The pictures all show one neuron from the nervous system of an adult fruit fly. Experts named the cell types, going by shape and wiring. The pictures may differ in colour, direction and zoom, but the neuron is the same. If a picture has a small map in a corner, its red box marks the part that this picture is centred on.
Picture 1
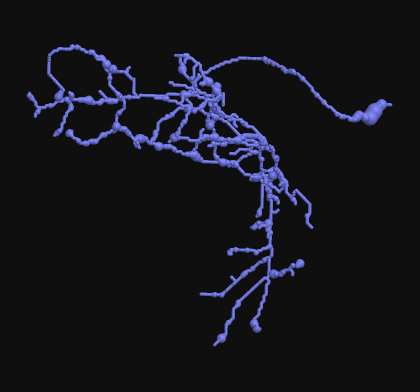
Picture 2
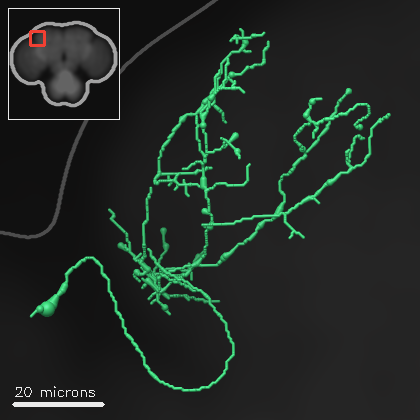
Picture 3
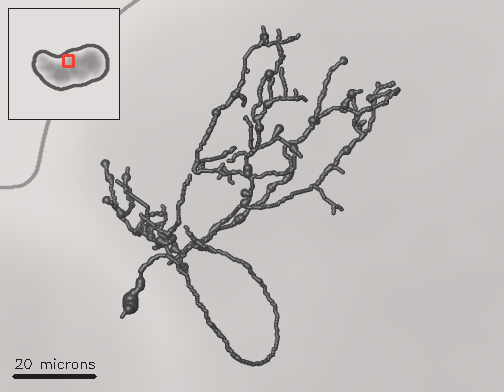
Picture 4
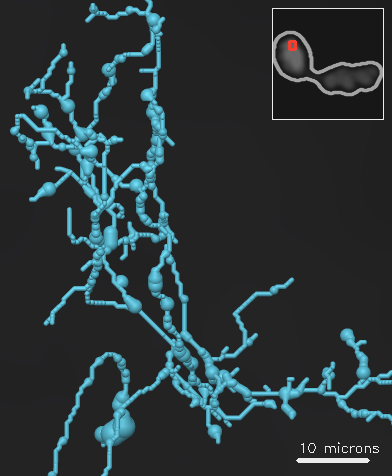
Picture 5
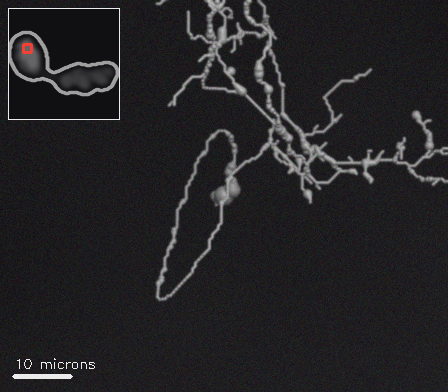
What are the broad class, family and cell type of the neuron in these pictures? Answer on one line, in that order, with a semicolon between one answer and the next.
central-brain intrinsic neuron; hemilineage LHl4_dorsal; CB3729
